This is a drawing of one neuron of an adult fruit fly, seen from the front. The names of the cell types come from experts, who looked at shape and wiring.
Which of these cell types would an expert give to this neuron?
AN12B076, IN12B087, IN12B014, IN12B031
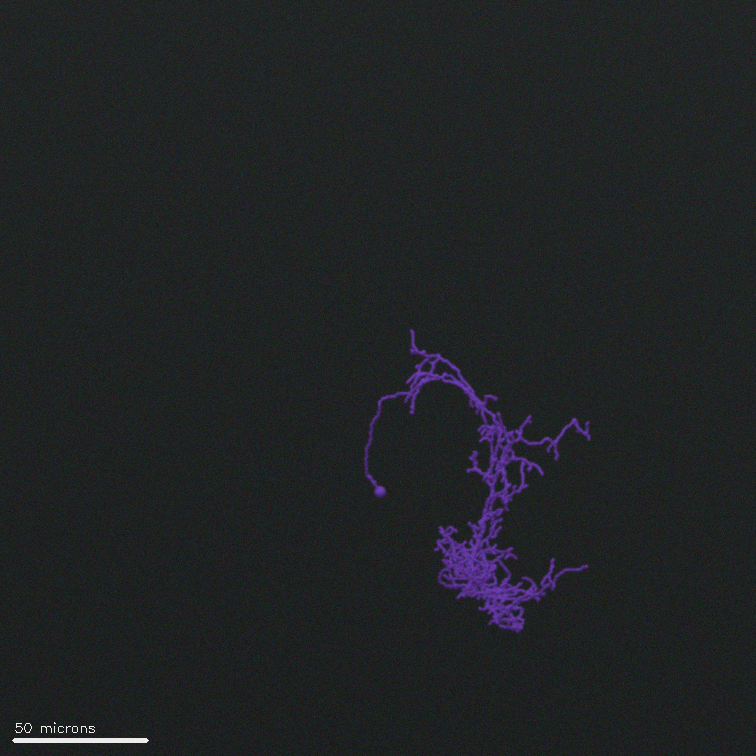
IN12B031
